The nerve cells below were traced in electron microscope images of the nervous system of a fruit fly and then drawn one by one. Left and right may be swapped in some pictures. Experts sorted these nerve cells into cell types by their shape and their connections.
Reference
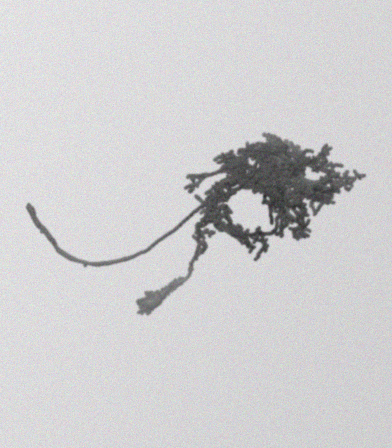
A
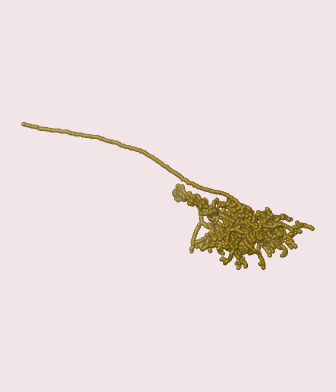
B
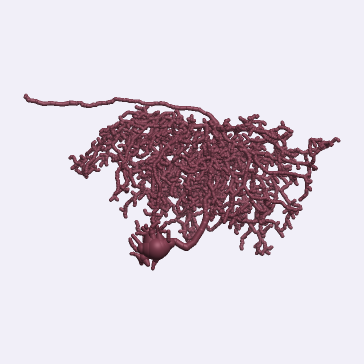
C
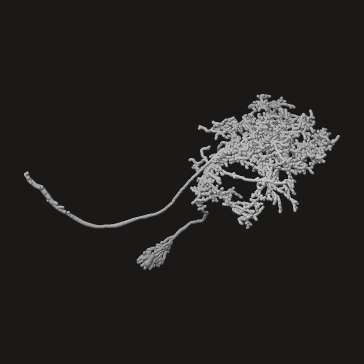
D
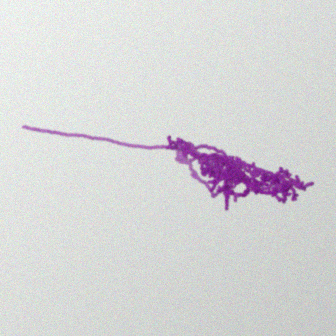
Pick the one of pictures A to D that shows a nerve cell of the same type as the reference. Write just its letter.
C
